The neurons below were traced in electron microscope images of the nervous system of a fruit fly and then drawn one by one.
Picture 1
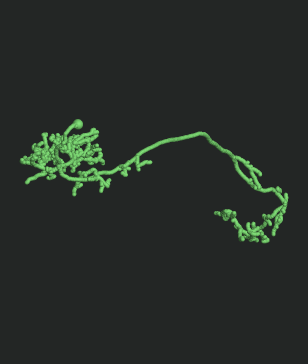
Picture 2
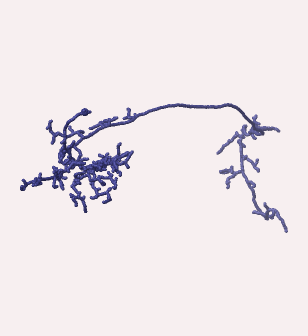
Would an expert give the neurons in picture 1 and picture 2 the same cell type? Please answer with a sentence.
They are of the same cell type.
